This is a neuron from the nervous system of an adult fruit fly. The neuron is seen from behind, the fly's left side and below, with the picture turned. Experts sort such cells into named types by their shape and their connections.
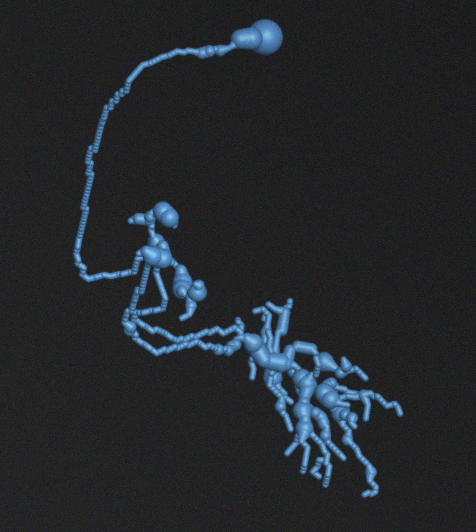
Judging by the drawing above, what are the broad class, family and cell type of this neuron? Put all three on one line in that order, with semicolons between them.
optic-lobe intrinsic neuron; T; T4c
